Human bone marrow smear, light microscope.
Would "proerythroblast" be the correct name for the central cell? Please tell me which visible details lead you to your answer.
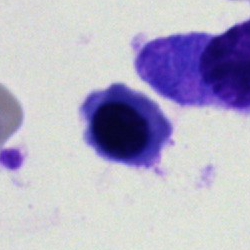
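The nucleus stains a very dark purple and is almost uniformly dense throughout, with no nucleoli visible. Around it, the cytoplasm forms a moderate rim of deep blue-violet, wider on the right side of the nucleus than on the left. No distinct granules appear in the cytoplasm, and small ragged cytoplasmic tags project from the lower right edge.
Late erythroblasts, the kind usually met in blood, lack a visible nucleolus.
The absence of nucleoli in this dense nucleus therefore speaks for erythroblast. Proerythroblast is not the right name; this cell is an erythroblast.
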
